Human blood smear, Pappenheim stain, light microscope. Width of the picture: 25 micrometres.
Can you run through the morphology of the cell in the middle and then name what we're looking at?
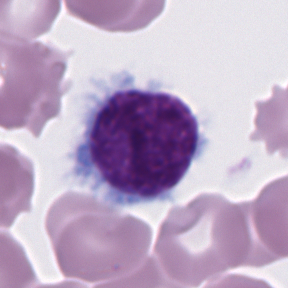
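A faint vertical groove runs down the middle of the nucleus, whose chromatin is dense and dark purple throughout. The cytoplasm forms a scant pale blue rim, widest on the left side, and shows no visible granules. The cell is a hairy cell.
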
